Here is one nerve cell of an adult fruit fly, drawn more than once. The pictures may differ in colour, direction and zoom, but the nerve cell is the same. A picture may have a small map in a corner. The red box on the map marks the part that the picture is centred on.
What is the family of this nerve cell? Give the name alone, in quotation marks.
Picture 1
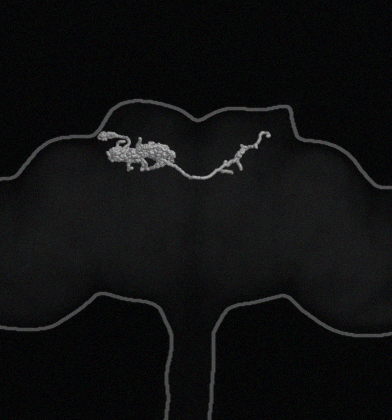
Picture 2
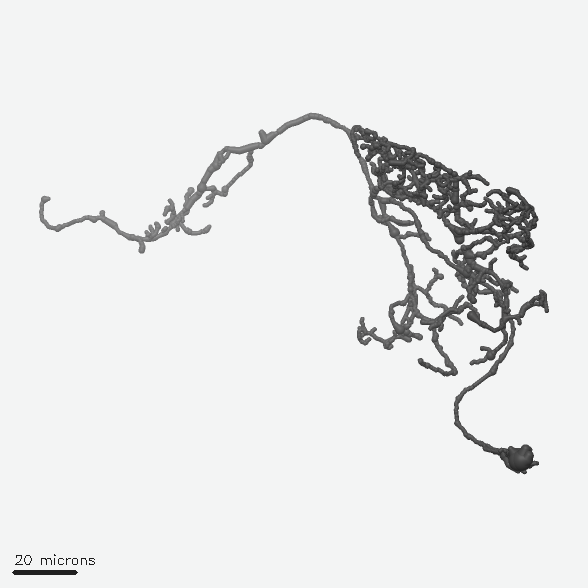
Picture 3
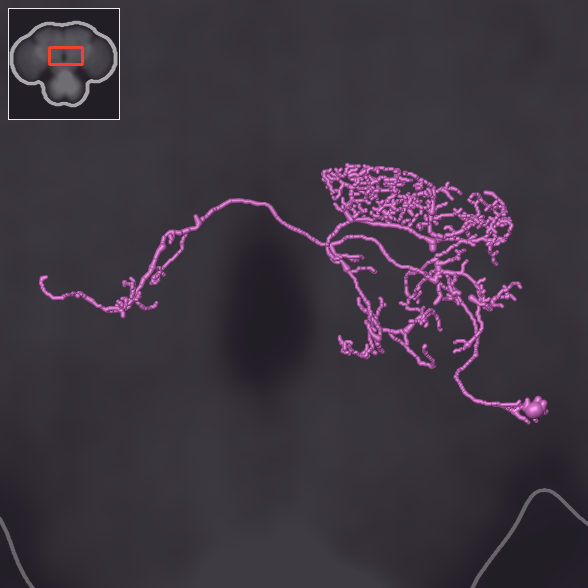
"hemilineage ALv2"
